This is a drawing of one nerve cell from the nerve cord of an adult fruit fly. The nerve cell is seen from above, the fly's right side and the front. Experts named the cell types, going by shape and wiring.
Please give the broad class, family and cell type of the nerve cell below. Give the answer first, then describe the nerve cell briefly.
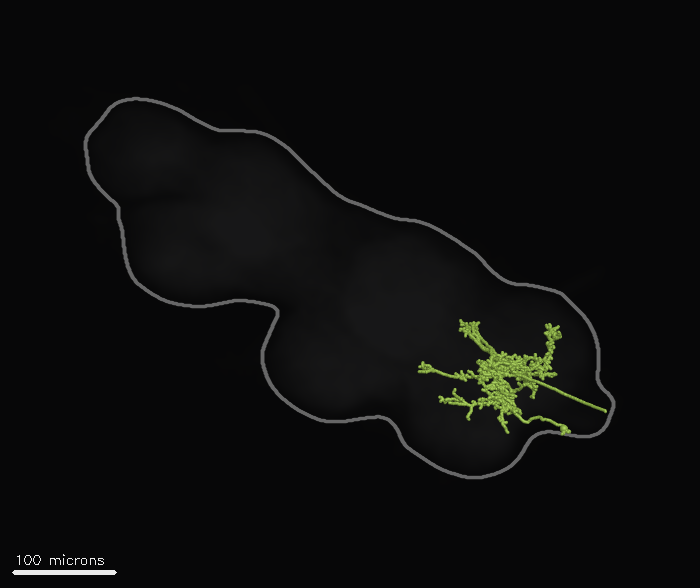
Its broad class is ascending neuron. The family is hemilineage 08B. The cell type is AN08B043. By the scale bar it is about 190 microns wide in this view. In this view it is wider than it is tall.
